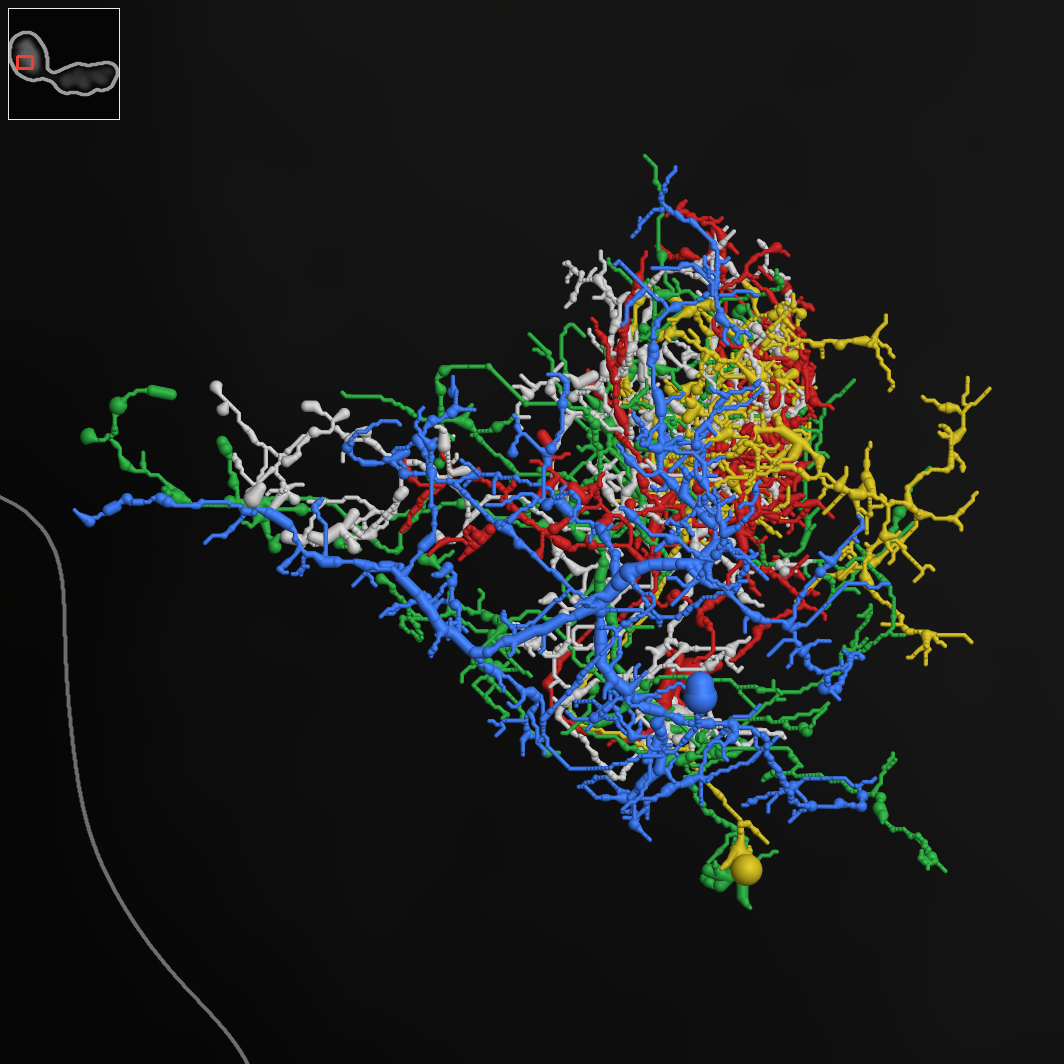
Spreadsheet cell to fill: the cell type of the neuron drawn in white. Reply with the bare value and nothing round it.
SAD021_b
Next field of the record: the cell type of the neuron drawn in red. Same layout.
SAD021_a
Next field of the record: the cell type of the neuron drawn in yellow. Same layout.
WED055_b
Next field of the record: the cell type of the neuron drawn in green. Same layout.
CB3552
